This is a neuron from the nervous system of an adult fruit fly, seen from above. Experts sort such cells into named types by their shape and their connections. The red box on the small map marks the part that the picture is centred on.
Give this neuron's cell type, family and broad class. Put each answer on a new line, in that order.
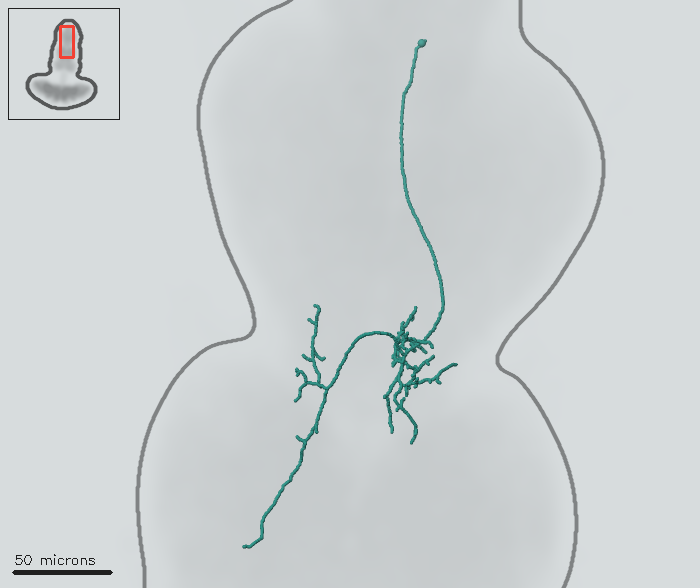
IN06A124
hemilineage 06A
nerve-cord intrinsic neuron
